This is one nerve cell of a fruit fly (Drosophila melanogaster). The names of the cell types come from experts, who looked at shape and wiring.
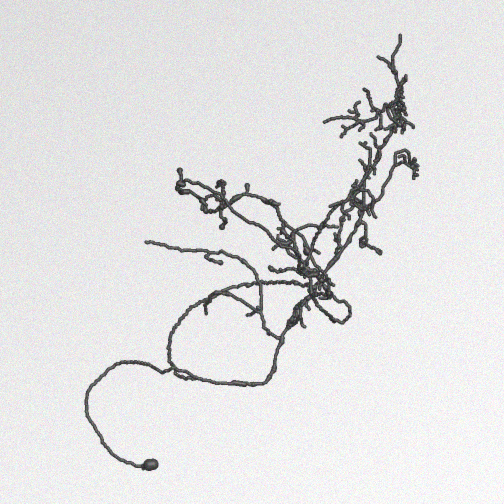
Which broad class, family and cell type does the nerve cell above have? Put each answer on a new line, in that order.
central-brain intrinsic neuron
hemilineage PSp2
CB2000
